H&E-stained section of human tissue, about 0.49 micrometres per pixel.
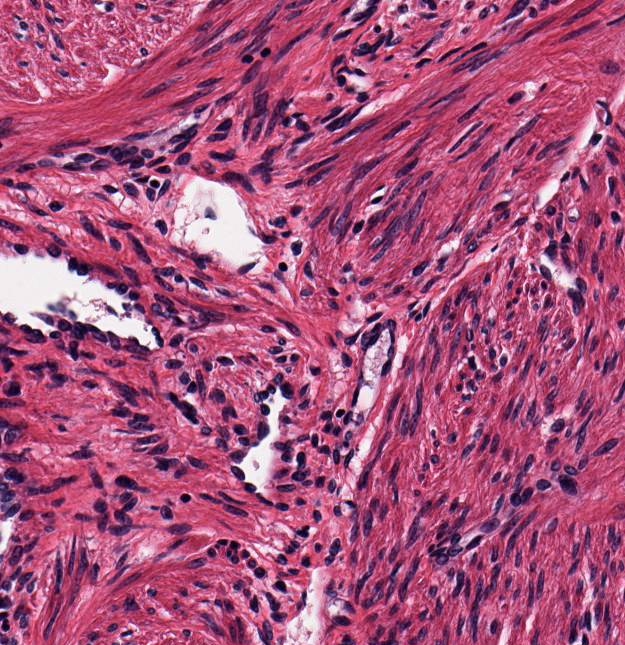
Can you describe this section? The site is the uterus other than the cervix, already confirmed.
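Interlacing bundles of spindle cells, running in different directions, make up the field. The spindle cells have brightly eosinophilic, fibrillary cytoplasm. No epithelium appears anywhere, and no fat cells are present.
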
